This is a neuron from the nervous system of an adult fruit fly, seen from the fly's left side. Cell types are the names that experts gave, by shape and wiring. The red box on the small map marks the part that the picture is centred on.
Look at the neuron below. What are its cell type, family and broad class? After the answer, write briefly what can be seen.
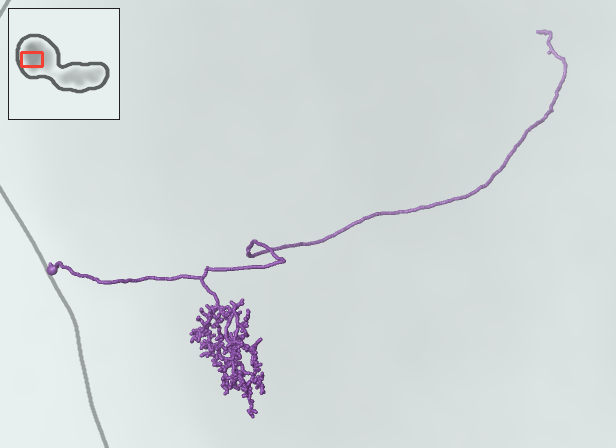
It is of cell type MeVP6. The family is MeVP. It is a visual projection neuron. In this view it is wider than it is tall.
